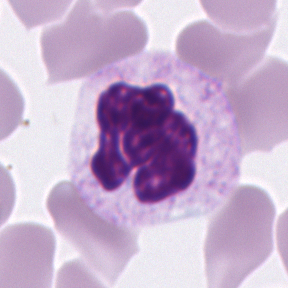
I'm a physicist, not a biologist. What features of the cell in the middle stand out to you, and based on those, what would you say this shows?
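Start with the nucleus: its chromatin is dark purple and coarsely clumped, and you won't find any nucleoli. Now look at the cytoplasm, where fine lilac-purple granules are scattered throughout. Notice too that it holds no vacuoles. What you have here is a segmented neutrophil.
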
